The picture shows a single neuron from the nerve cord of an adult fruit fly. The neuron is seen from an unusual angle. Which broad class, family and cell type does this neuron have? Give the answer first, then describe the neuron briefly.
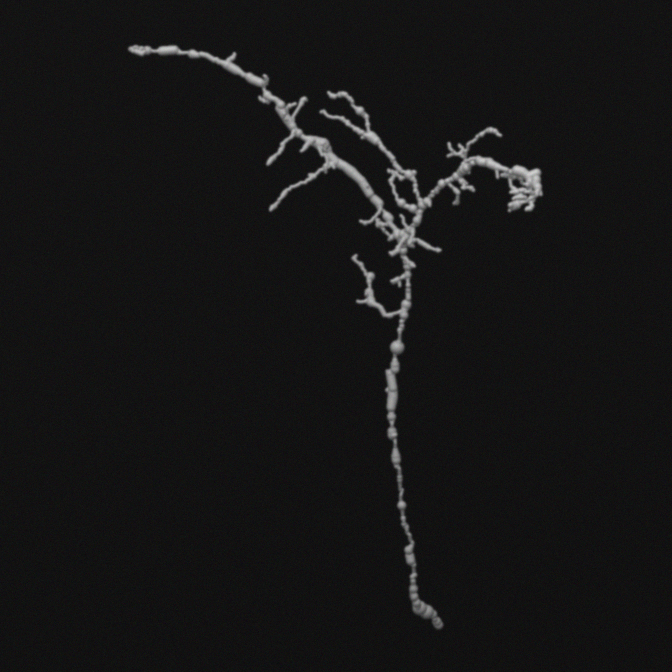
It is a motor neuron of the nerve cord. Its family is hemilineage 15B. The cell type is ltm2-femur MN. Dozens of branch ends can be seen. As drawn here it is taller than it is wide.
